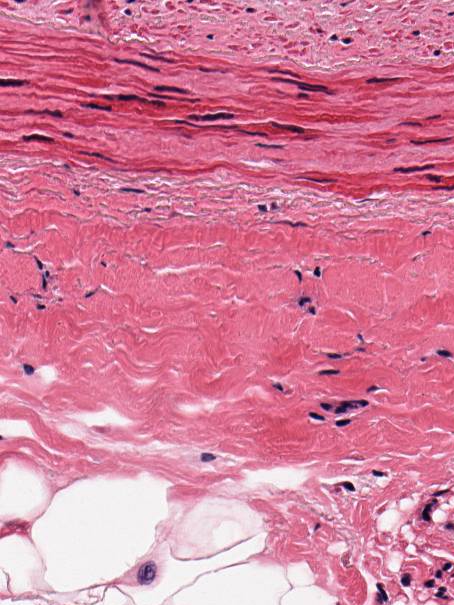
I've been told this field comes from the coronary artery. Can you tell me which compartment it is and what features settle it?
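The field shows the tunica adventitia. Its broad middle band is pink, wavy collagen with few cells, and adipocytes with large clear vacuoles lie at the bottom left; both agree with this layer.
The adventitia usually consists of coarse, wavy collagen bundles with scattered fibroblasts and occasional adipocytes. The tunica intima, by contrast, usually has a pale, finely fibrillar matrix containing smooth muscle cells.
Near the top, a band of deeper pink fibres runs horizontally, with elongated dark nuclei parallel to them.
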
